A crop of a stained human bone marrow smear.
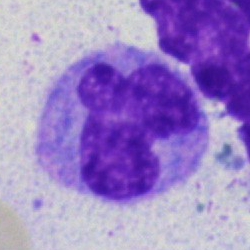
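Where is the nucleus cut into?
On its right side, by a deep notch.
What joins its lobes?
Broad bands of nucleus, not thin threads.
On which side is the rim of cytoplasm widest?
The left, and that cytoplasm is pale lilac-blue.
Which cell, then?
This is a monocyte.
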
